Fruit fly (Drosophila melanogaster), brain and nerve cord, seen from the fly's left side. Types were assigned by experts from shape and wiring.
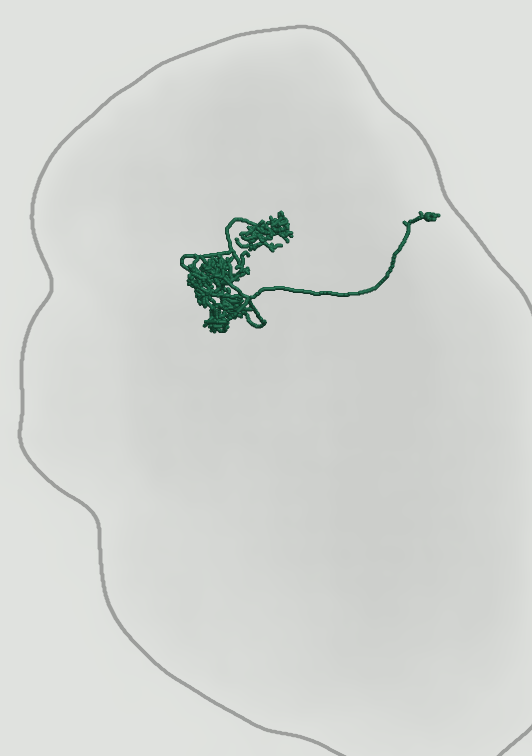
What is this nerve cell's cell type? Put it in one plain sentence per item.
The cell type is hDeltaM.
